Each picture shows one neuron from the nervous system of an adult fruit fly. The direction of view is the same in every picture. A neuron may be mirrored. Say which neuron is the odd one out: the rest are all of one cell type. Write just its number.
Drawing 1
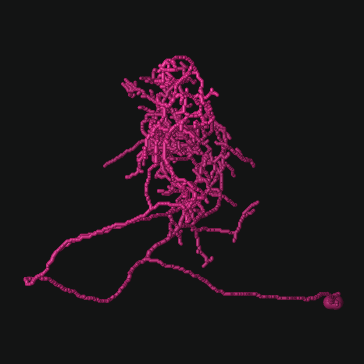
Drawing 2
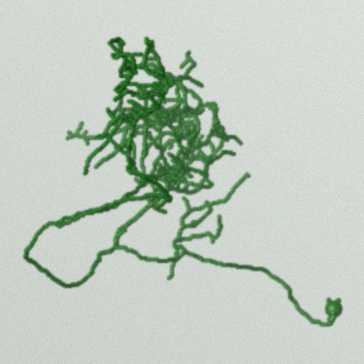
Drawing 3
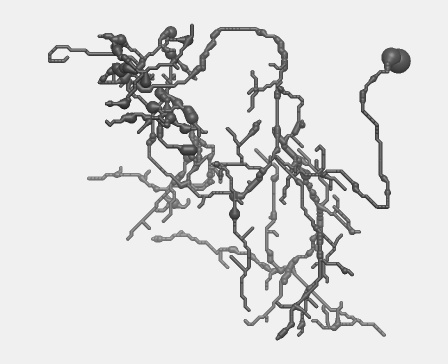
3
